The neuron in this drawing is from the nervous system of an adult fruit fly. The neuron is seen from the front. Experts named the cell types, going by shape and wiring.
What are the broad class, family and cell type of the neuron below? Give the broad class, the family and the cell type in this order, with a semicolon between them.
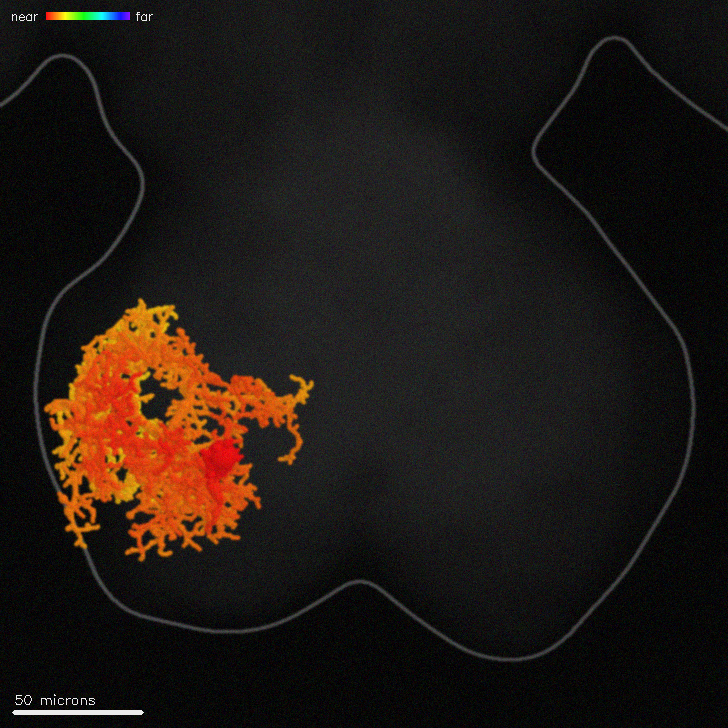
nerve-cord intrinsic neuron; hemilineage 13A; IN13A001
